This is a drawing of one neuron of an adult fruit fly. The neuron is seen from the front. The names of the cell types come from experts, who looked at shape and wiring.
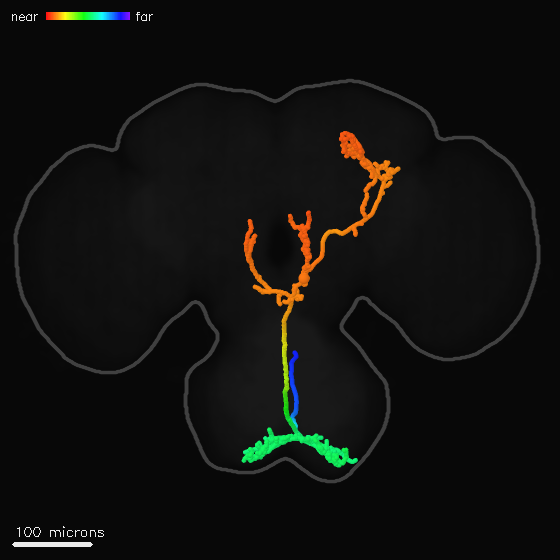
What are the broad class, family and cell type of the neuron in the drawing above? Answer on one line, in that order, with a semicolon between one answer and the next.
ascending neuron; hemilineage 09B; AN09B017b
